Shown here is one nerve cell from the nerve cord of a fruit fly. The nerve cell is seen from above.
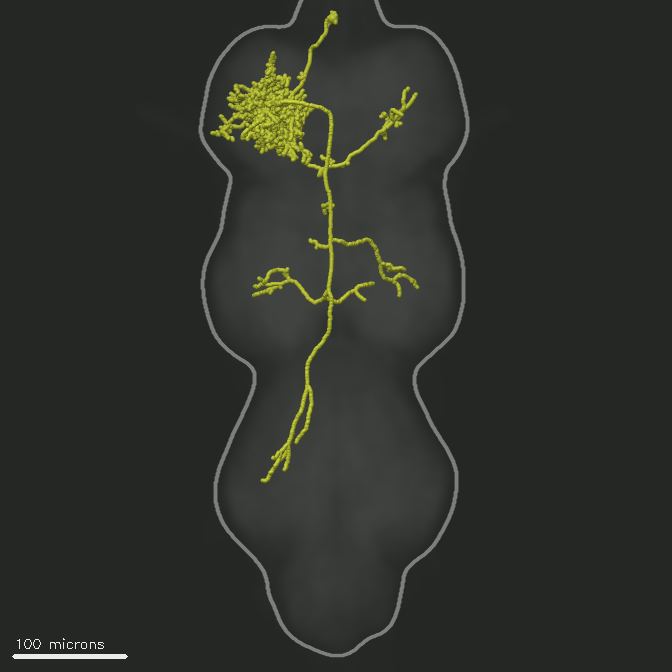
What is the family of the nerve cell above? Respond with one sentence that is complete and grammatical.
The family designation of this nerve cell is hemilineage 07B.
